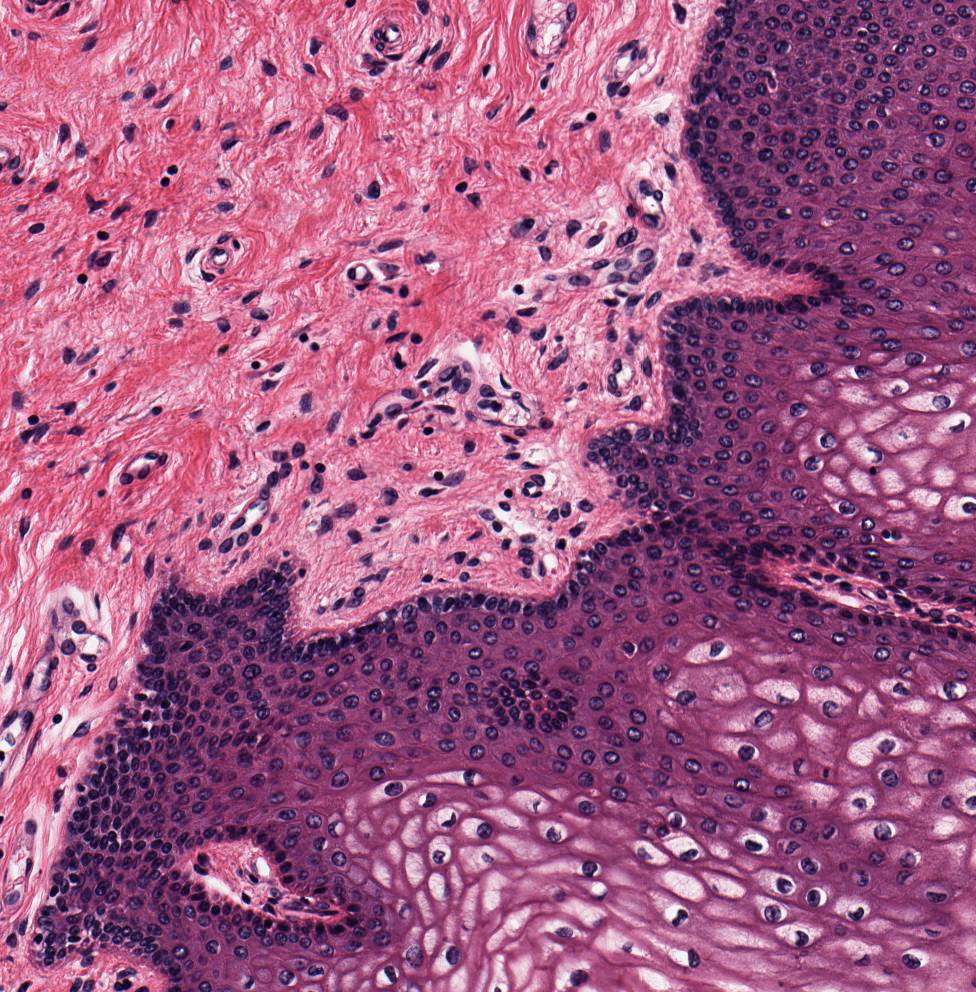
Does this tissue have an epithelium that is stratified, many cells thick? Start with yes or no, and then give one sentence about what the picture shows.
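Yes. The epithelium is stratified squamous, with many layers of cells.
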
